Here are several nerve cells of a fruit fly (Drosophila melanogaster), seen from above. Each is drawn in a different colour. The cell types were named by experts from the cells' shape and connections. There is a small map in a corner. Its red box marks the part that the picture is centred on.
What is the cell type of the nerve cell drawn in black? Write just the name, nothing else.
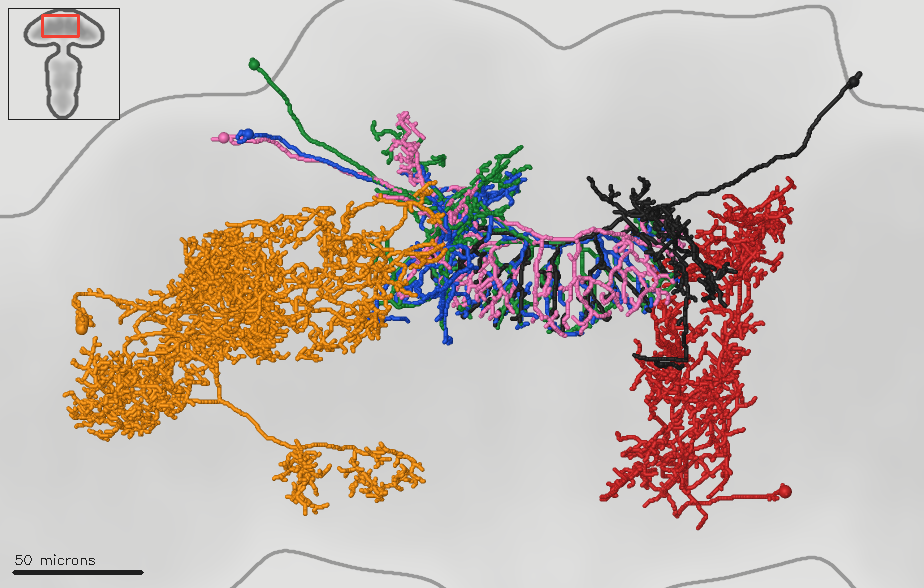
FB5G_a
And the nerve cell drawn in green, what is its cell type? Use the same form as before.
FB5Q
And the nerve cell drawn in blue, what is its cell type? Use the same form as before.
FB5G_c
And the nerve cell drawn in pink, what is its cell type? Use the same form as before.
FB6W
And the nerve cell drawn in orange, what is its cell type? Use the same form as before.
LHCENT1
